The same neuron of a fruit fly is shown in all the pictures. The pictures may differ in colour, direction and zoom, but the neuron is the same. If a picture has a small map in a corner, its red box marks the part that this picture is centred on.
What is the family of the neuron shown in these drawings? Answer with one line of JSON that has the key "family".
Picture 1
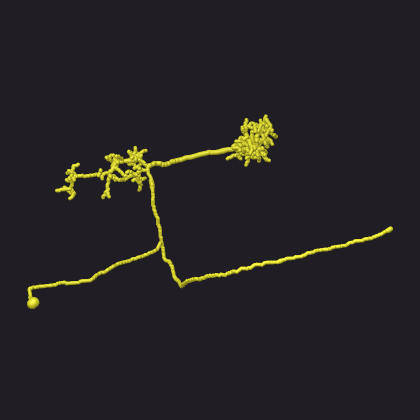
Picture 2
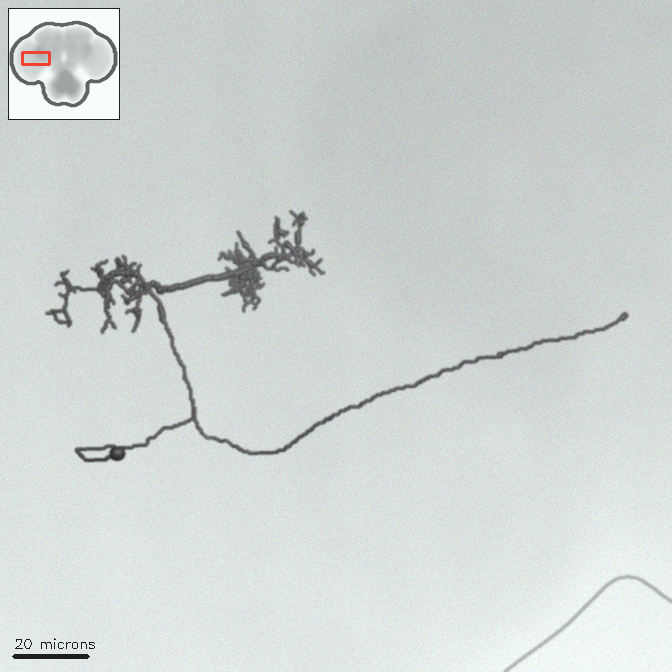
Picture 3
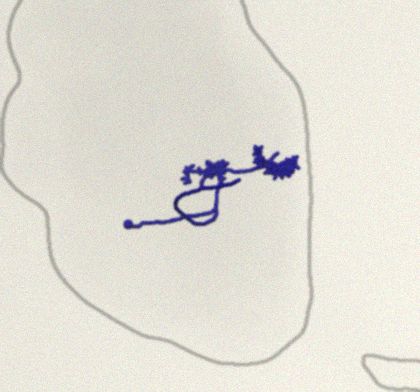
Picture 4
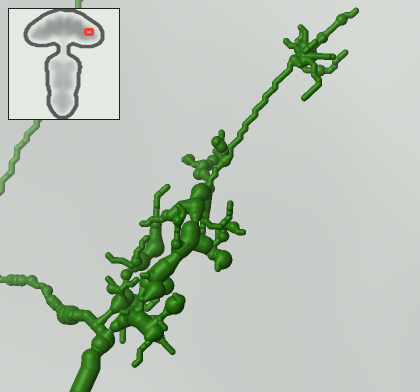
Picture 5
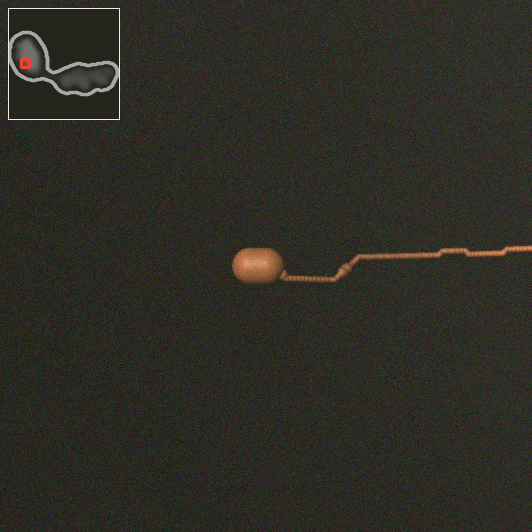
{"family": "TmY"}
